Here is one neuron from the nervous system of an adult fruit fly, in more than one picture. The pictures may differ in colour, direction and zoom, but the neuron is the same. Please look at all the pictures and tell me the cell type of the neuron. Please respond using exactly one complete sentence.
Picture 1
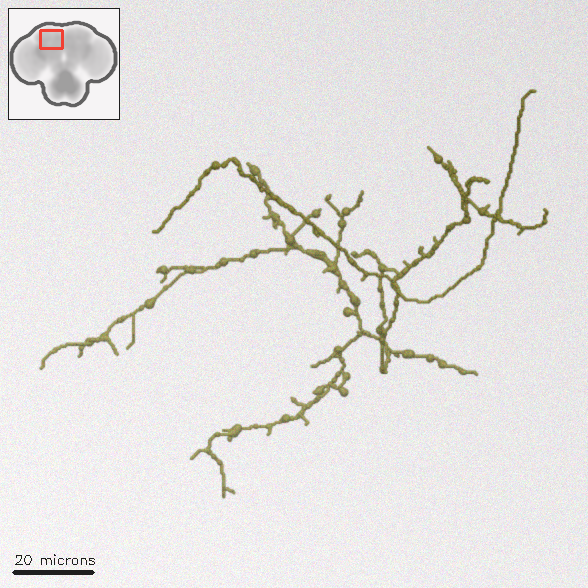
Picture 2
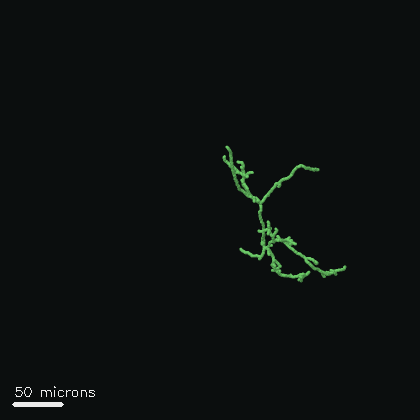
As for cell type, this neuron is CB1368.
